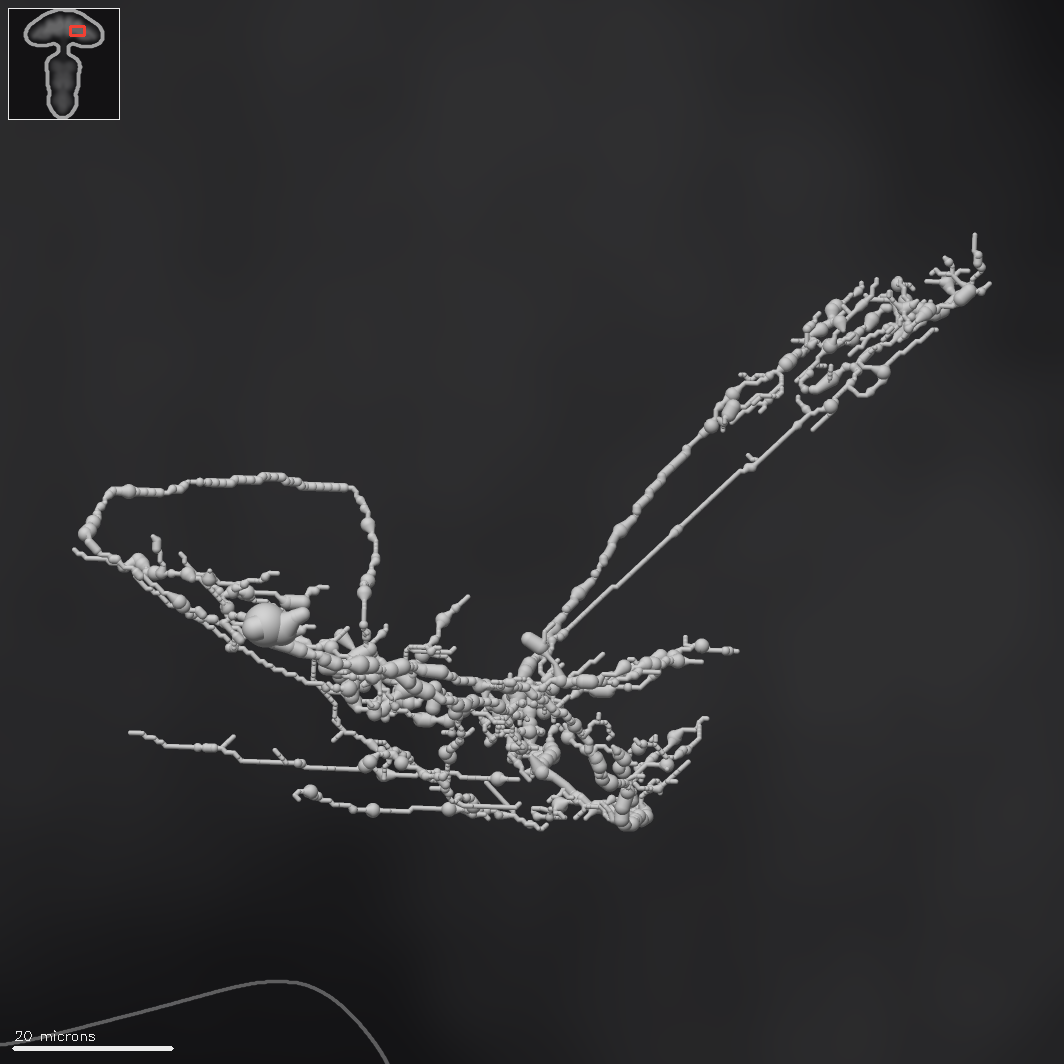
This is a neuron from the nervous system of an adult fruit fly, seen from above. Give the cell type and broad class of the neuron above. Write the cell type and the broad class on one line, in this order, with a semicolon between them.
aMe23; central-brain intrinsic neuron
